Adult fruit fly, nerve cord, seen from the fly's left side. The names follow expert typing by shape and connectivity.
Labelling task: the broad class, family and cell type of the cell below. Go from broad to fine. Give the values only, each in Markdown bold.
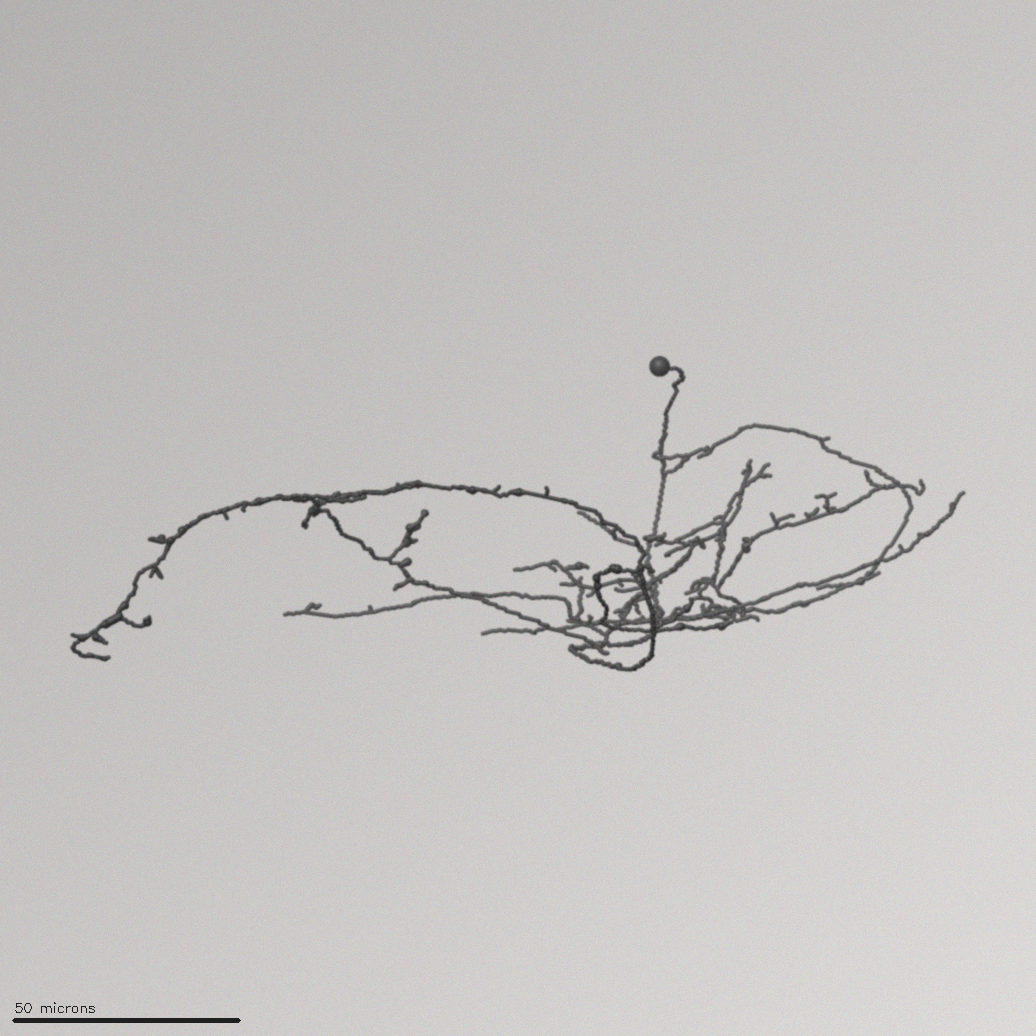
**nerve-cord intrinsic neuron**, **hemilineage 19B**, **IN19B081**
